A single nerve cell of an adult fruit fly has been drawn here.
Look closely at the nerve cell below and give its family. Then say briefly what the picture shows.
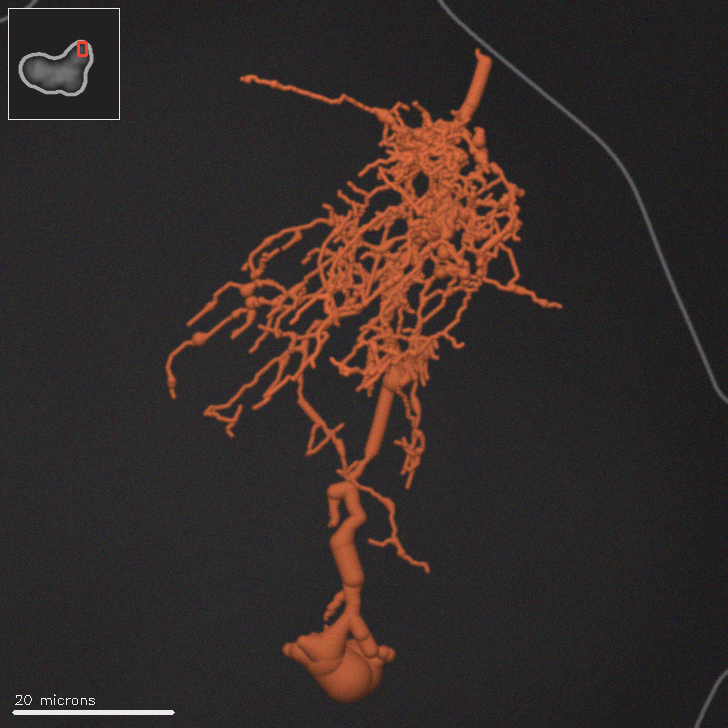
Its family is MNad. This is a motor neuron of the nerve cord. Its cell body lies at the bottom of the picture. By the scale bar it is about 80 microns tall in this view. Dozens of branch ends can be seen.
